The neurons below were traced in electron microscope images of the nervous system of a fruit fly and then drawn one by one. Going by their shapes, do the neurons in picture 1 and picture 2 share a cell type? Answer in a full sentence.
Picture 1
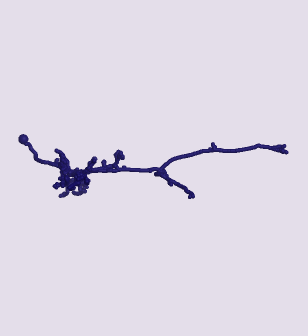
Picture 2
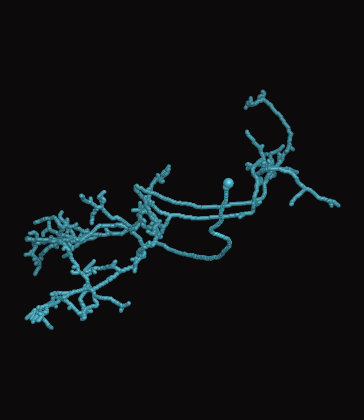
They are of different cell types.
